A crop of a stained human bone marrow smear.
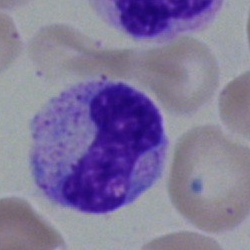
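Band neutrophil, the central cell in a stained human bone marrow smear under the light microscope. The cell outline is round, and the nucleus lies toward the right side of the cell, with no visible nucleoli. Fine pink-purple granules occupy the cytoplasm.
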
